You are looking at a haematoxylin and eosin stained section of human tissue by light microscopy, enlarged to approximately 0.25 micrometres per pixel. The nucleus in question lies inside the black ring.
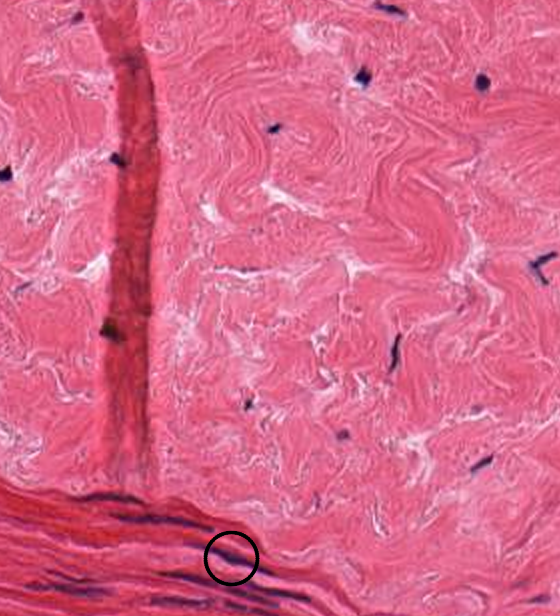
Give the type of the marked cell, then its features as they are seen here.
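Smooth muscle cell. The nucleus is a long, thin, dark purple streak, much longer than it is wide. The nucleus is similar in shape and darkness to the other streak-like nuclei in the band beside it, and longer than the scattered nuclei in the pale pink tissue above. The nucleus lies parallel to the wavy layers, which run in the same direction as the edge of the band. The cell sits within a band of tightly packed, wavy, deep pink layers, at the border with the looser, paler pink fibres above. The cytoplasm is not separable by eye from the surrounding deep pink layers; no cell outline is visible.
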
